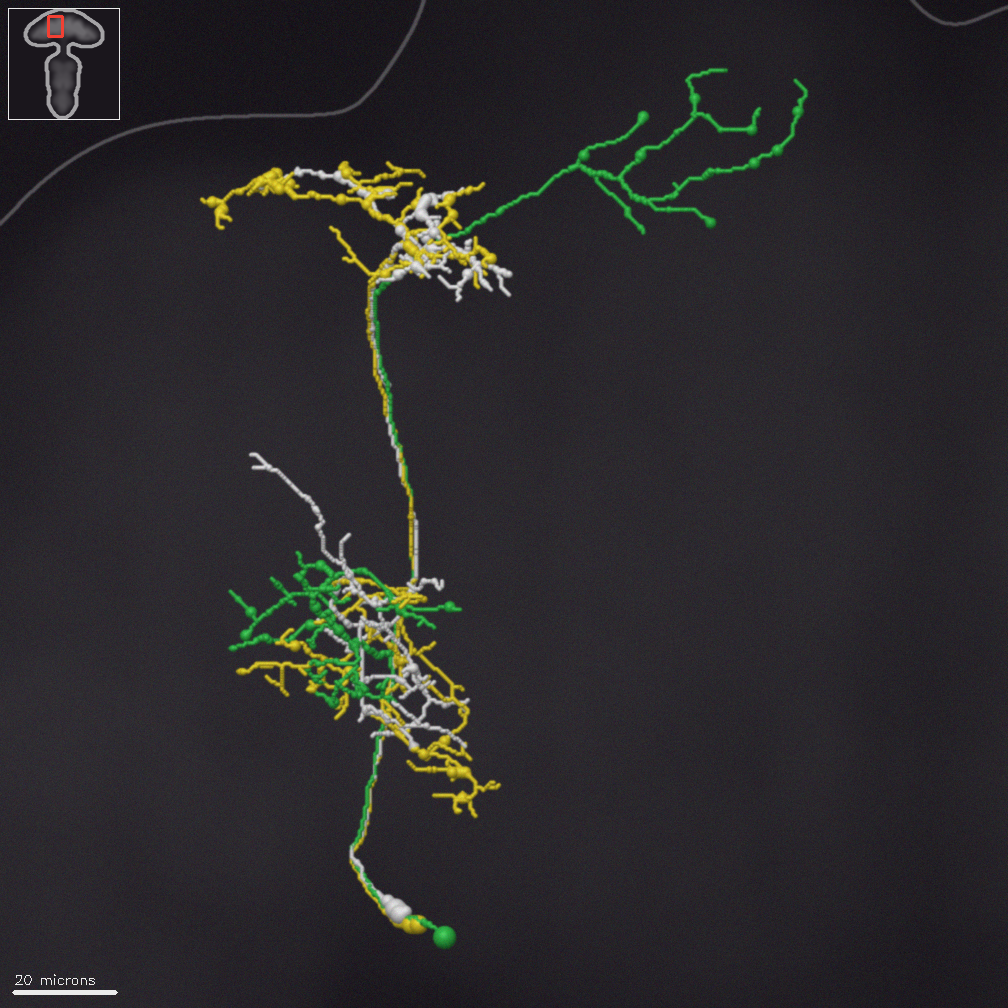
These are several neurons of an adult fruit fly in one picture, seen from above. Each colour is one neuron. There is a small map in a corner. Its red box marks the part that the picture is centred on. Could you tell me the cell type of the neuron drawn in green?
SMP578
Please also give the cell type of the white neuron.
SIP089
